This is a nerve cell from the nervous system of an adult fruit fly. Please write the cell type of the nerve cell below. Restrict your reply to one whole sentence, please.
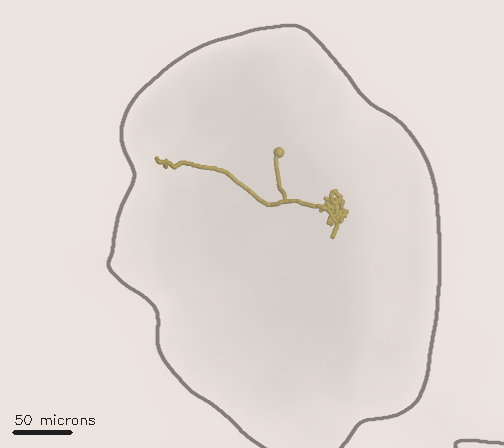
This particular nerve cell has the cell type LC10e.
